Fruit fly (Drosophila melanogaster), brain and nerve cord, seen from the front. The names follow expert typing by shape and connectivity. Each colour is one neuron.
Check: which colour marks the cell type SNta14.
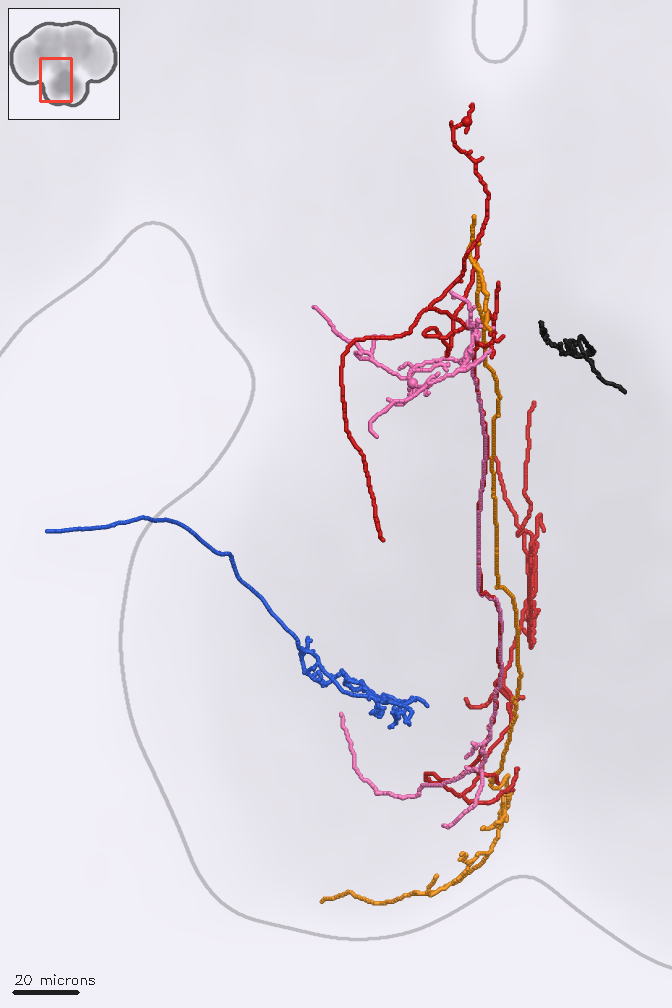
blue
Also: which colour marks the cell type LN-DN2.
red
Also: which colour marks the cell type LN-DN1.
pink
